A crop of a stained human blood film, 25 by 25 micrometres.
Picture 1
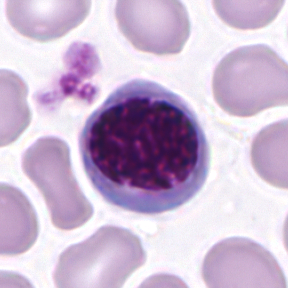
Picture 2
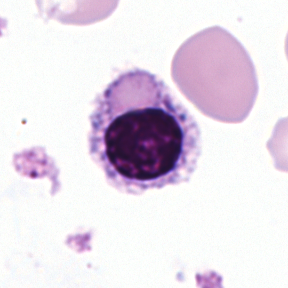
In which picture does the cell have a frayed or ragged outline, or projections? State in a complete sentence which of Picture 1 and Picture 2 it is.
There is a cell with a ragged or frayed outline, or projections, blebs or tags, in Picture 2.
